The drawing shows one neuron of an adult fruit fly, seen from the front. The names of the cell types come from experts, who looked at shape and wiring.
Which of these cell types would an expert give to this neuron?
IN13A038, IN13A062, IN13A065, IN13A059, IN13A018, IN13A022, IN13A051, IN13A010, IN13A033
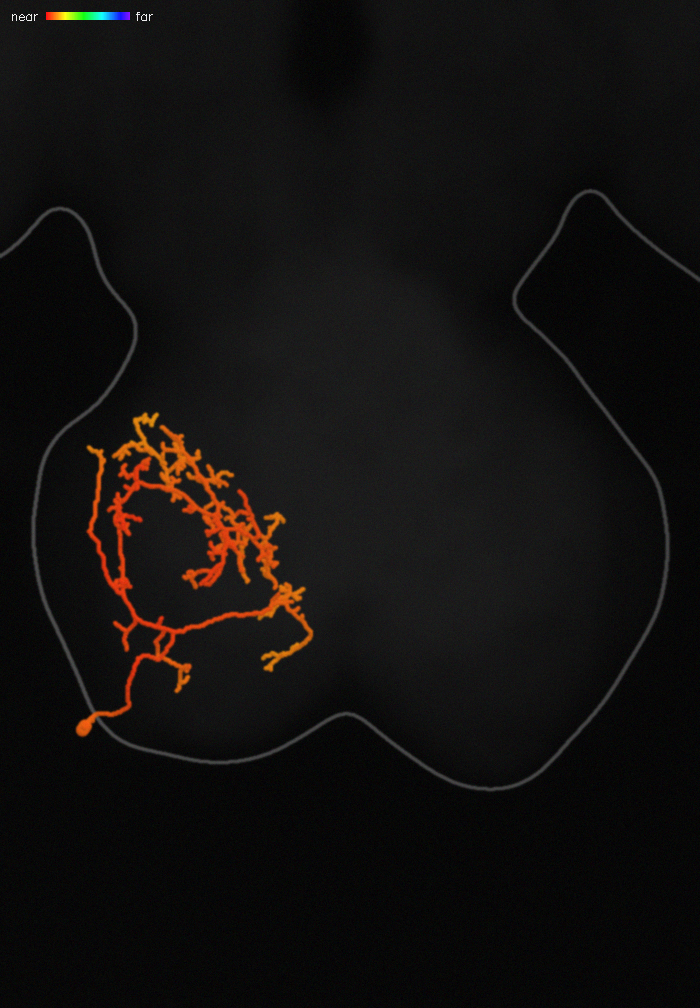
IN13A038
